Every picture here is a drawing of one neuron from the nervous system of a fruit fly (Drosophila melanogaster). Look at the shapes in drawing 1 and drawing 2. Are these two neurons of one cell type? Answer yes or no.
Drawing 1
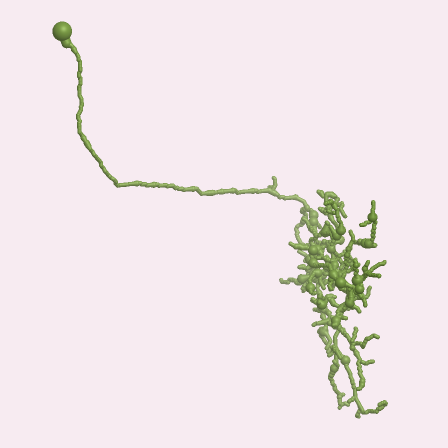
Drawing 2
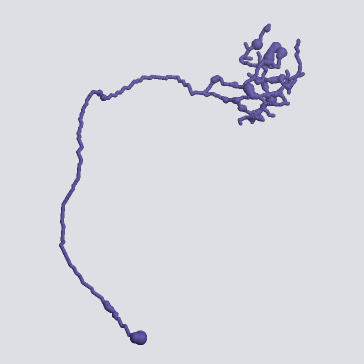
no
